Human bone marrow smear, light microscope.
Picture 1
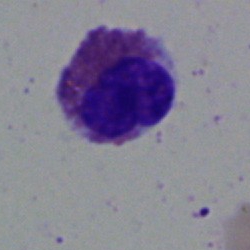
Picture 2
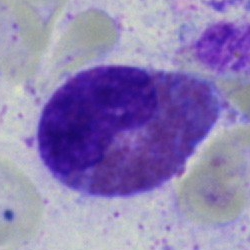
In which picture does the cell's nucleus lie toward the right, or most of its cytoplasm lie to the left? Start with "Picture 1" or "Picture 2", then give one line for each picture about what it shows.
Picture 1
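What picture 1 shows: The nucleus lies toward the lower right of the cell.
What picture 2 shows: The nucleus sits off-centre toward the left side of the cell.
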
